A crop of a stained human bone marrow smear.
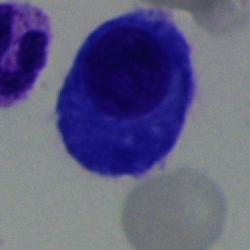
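Plasma cell, central cell of a stained bone marrow smear. The widest band of cytoplasm lies below the nucleus, and no granules can be seen in the cytoplasm. The image is slightly blurred, so fine detail within the nucleus cannot be made out.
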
